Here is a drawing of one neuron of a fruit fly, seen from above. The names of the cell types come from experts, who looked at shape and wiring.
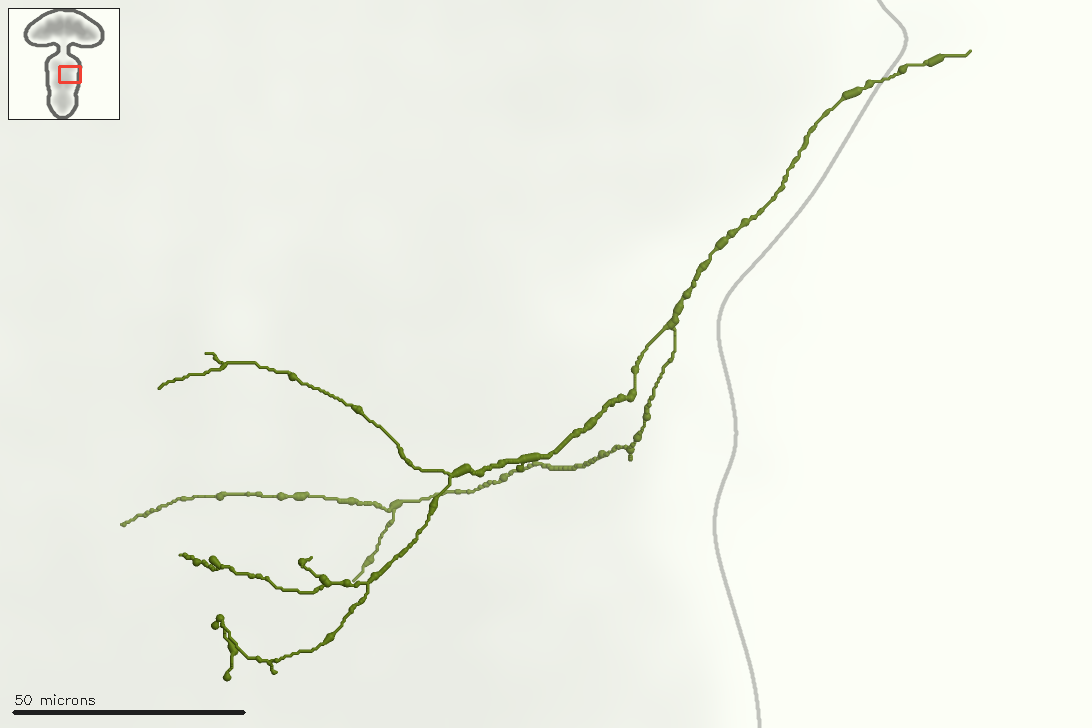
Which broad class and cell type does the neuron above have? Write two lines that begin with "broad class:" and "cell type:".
broad class: sensory neuron entering the nerve cord
cell type: SNxx26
